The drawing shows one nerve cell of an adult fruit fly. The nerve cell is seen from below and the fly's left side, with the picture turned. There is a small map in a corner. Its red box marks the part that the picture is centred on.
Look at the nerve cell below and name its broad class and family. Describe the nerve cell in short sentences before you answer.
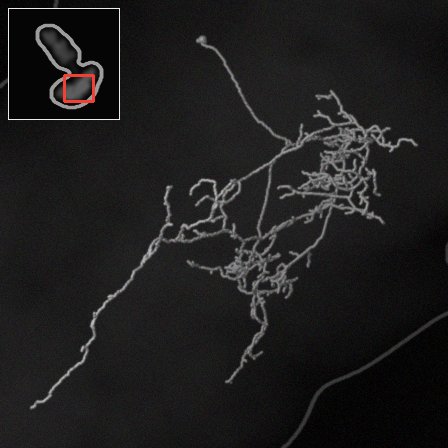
It is in the brain and does not reach the nerve cord. The cell body is at the top of the picture. Dozens of branch ends can be seen. It is a central-brain intrinsic neuron. Its family is hemilineage DL1_ventral.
